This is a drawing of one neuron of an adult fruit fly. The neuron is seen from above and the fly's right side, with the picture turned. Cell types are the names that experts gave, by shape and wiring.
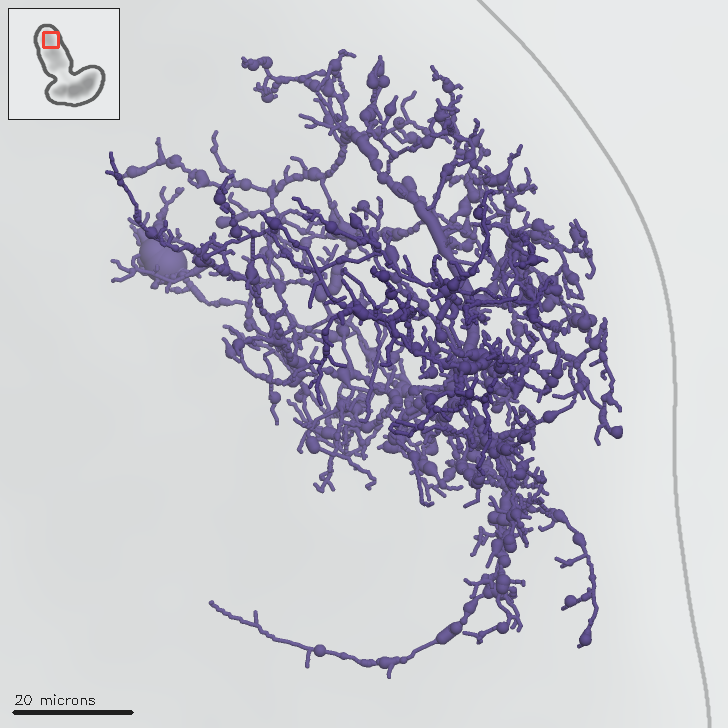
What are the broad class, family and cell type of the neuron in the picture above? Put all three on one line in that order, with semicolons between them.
nerve-cord intrinsic neuron; hemilineage 16B; IN16B036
